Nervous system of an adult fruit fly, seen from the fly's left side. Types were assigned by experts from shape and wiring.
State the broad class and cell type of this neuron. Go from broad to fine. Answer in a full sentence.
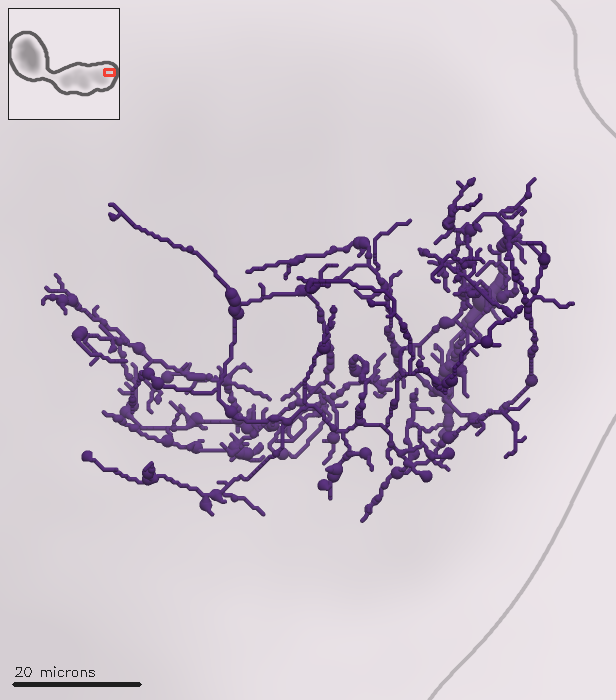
A nerve-cord intrinsic neuron, type INXXX405.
